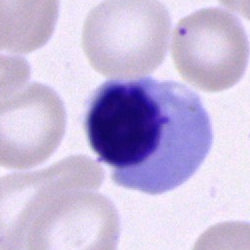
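Erythroblast, showing dense chromatin that stains dark purple. A moderate amount of cytoplasm lies mostly to the right of and below the nucleus and contains no vacuoles. The cell outline is smooth and rounded, without surface projections.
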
